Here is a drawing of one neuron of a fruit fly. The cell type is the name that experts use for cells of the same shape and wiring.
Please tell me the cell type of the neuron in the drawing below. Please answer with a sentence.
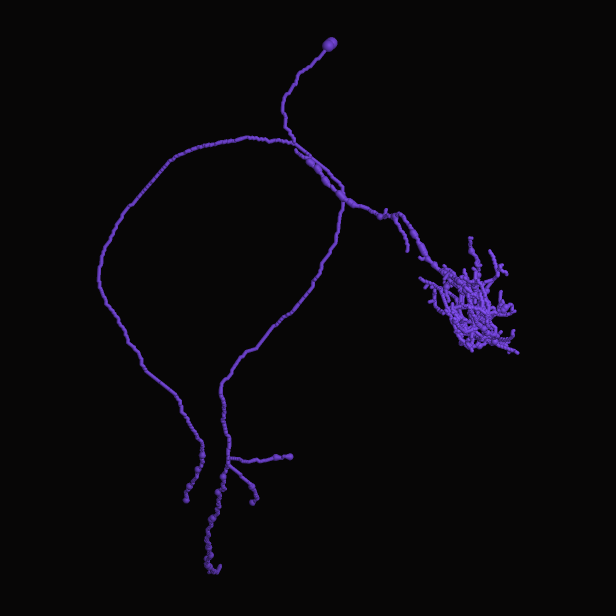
The cell type is MeVP12.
